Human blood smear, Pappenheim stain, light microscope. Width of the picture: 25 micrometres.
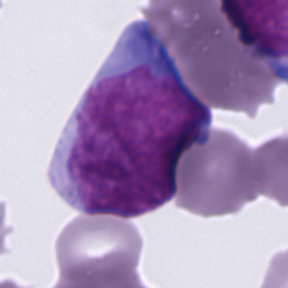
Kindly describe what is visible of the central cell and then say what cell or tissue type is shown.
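Starting with the nucleus: it fills most of the cell. Next, the cytoplasm is pale blue and widest at the upper left end of the cell. Checking that cytoplasm for granules, none are visible. Checking it for vacuoles, none are seen either. Last item, the name: myeloblast.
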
